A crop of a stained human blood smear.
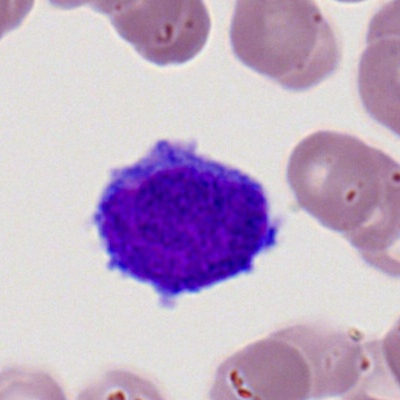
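Lymphocyte in the middle of a stained blood smear. Its outline strikes me as irregular rather than smooth, and short ragged projections stick out from the surface. The nucleus, I notice, fills most of the cell. I find no distinct granules in the cytoplasm.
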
